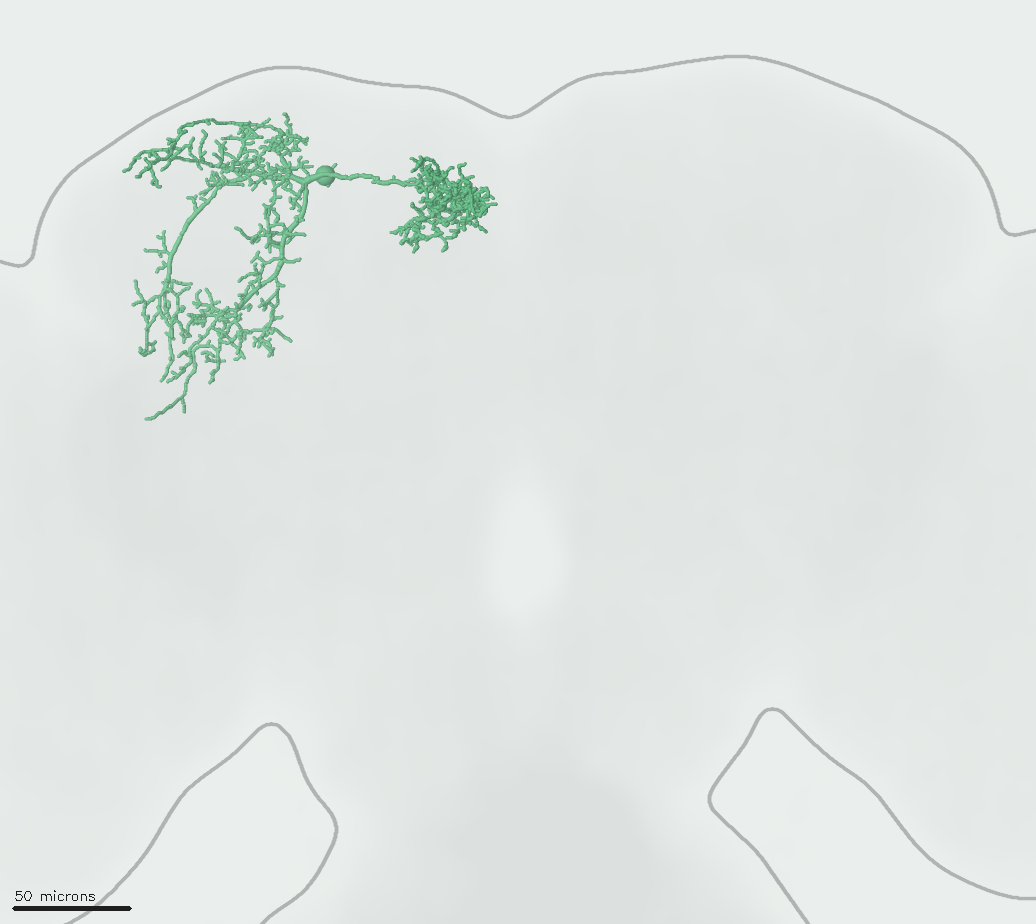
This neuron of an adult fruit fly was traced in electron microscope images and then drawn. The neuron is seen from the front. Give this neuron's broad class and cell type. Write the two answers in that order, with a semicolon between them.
central-brain intrinsic neuron; SMP528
